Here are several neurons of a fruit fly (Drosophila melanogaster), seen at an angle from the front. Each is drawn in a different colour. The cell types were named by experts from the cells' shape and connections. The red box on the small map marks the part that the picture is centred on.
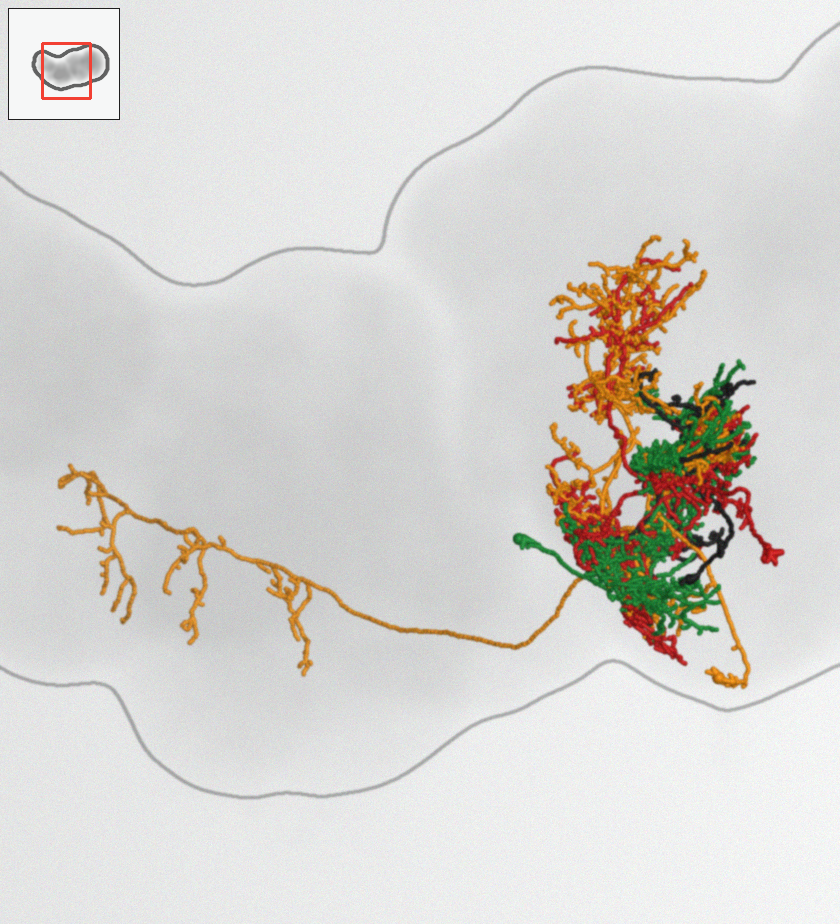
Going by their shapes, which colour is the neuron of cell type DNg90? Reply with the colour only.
orange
